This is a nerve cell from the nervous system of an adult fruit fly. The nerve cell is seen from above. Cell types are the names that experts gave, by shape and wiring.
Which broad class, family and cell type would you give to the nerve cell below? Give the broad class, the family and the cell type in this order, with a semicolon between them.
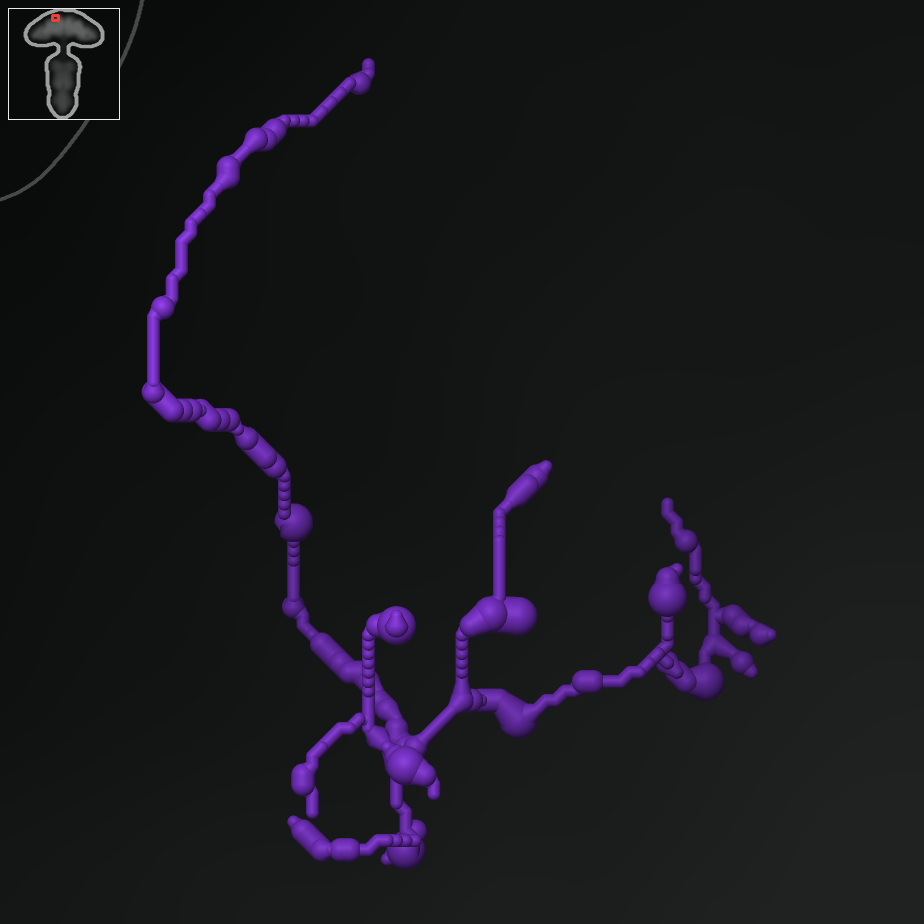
sensory neuron entering the brain; class olfactory; ORN_VL1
